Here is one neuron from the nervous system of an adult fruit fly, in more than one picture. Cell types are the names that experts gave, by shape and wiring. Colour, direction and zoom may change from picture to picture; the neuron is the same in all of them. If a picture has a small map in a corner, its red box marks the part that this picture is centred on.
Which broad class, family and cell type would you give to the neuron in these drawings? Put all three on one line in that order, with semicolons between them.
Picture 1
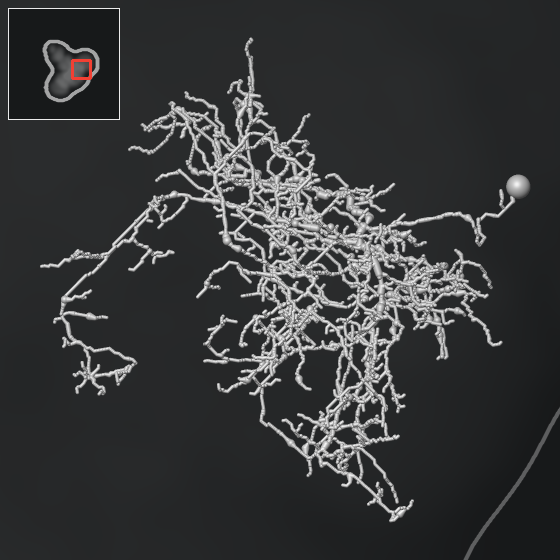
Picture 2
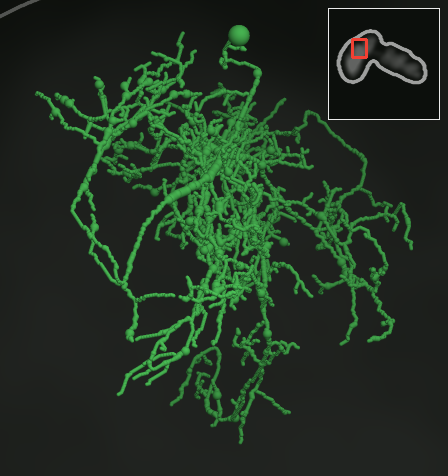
central-brain intrinsic neuron; hemilineage VLPl&p2_lateral; AVLP126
